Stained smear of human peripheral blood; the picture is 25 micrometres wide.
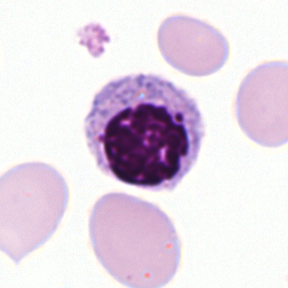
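Normoblast, the nucleated cell at the centre of a stained peripheral blood smear. Its round, unlobed nucleus lies toward the bottom of the cell and fills about 50% of the cell's area. Look closely at the chromatin: dark purple and coarsely clumped, with pale gaps between the clumps. The cytoplasm is pale greyish-lilac, its band widest above the nucleus. The whole cell is about 10 micrometres across.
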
